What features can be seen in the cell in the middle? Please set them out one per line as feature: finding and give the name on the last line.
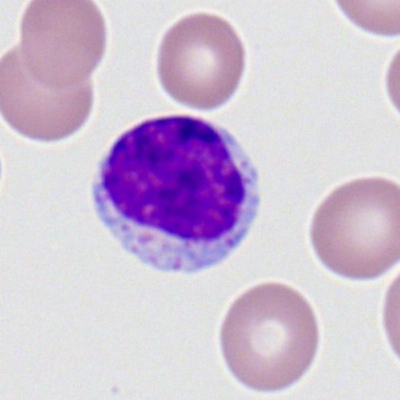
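Nucleus position: toward the top of the cell
Cytoplasm rim: widest at the bottom
Chromatin: dense, dark purple, clumped
Cytoplasm colour: pale blue
Granules: small, pink-purple, scattered in the cytoplasm
Name: lymphocyte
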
